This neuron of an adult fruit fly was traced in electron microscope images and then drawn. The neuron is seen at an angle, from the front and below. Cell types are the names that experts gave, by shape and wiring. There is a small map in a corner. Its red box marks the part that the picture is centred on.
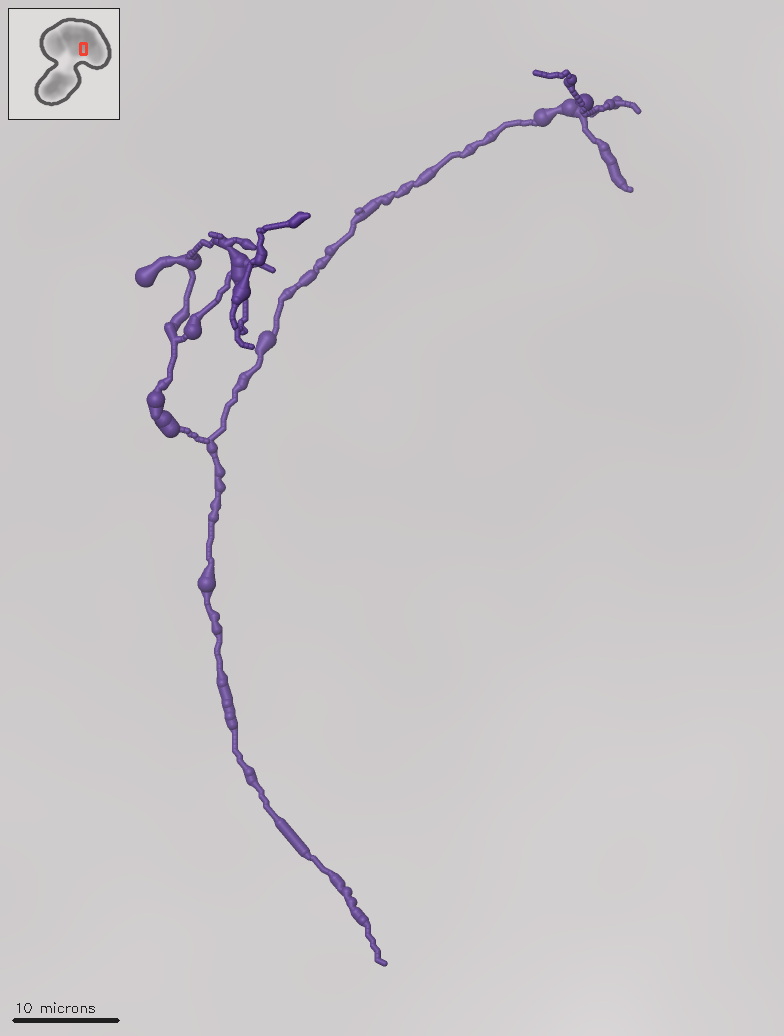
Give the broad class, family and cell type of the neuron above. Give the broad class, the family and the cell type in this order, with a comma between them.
sensory neuron entering the brain, class gustatory, LB2a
